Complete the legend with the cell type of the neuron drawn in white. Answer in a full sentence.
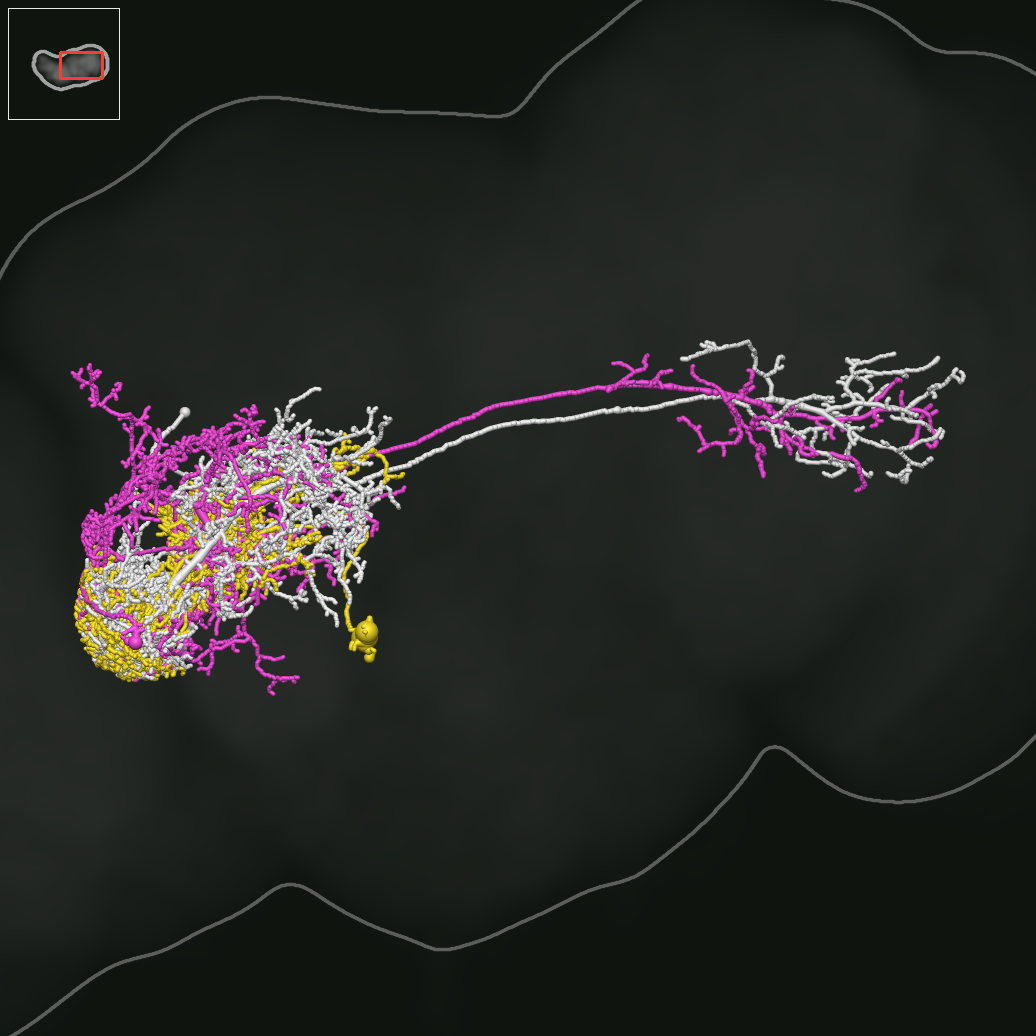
The cell type is PVLP120.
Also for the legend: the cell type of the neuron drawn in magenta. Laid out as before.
The cell type is PVLP151.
